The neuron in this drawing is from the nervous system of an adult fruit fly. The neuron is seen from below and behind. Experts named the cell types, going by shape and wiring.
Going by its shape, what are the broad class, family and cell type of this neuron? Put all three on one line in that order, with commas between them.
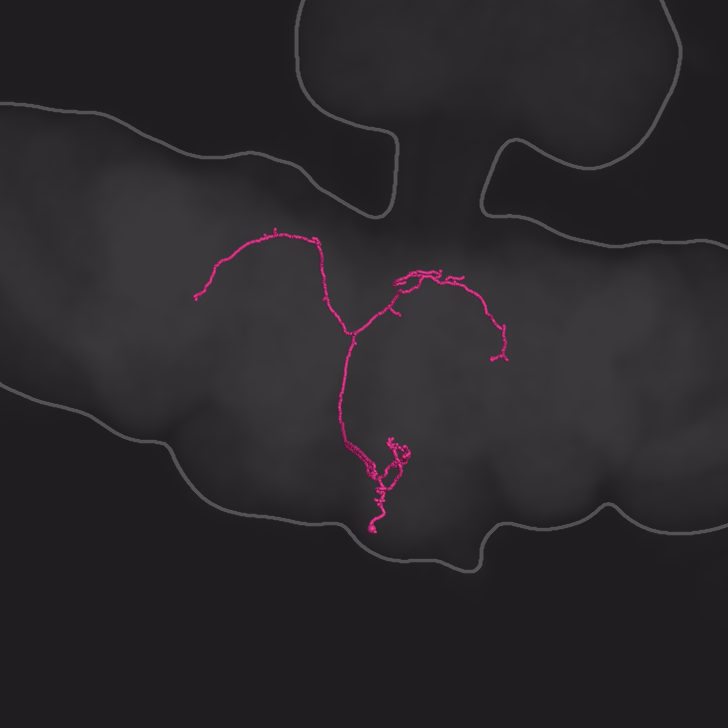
central-brain intrinsic neuron, hemilineage FLAa3, FLA009m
